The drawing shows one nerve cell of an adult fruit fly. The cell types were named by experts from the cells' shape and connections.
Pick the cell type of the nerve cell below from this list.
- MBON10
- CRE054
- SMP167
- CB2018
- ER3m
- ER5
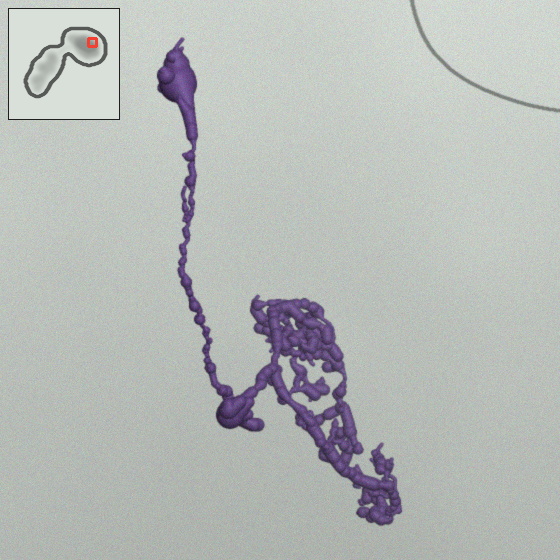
ER5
